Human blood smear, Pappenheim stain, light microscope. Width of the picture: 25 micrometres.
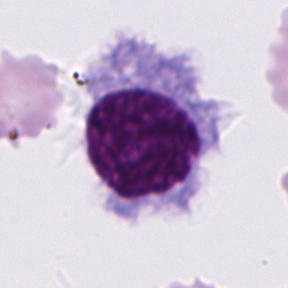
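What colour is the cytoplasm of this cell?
A pale grey-blue, and notice that its rim is broader above the nucleus than below it.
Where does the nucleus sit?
Off-centre, toward the lower left of the cell; it is round, about 10 micrometres across, with chromatin stained dark purple throughout.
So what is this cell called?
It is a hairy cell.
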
